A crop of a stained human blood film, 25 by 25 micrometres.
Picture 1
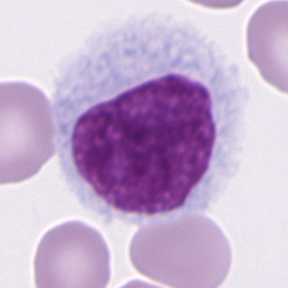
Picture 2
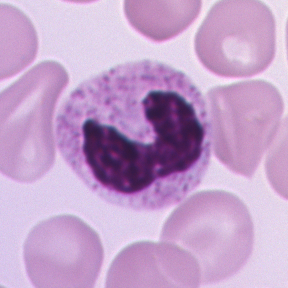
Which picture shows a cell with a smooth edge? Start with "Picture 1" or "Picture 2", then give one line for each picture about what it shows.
Picture 2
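In picture 1: The outer border of the cell is ragged and fuzzy rather than smooth.
In picture 2: The cell has a round, smooth outline.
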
